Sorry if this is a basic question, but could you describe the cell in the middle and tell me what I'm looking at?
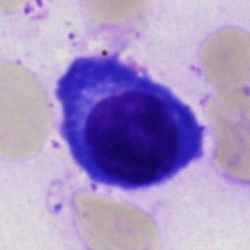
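Checking the outline first, it is irregular and somewhat angular rather than smoothly round. Next, the nucleus sits off-centre, toward the lower right. The cytoplasm stains deep blue and has a paler zone on the upper-left side of the nucleus. This is a plasma cell.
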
